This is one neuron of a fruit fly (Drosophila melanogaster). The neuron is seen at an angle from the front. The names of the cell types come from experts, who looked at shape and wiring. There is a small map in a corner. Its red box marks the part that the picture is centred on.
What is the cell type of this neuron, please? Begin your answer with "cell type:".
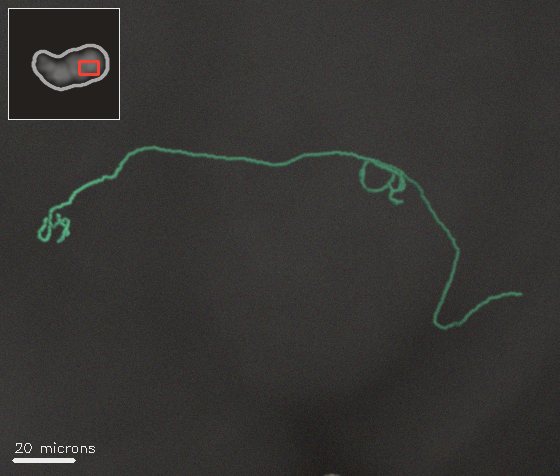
cell type: ORN_DA3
